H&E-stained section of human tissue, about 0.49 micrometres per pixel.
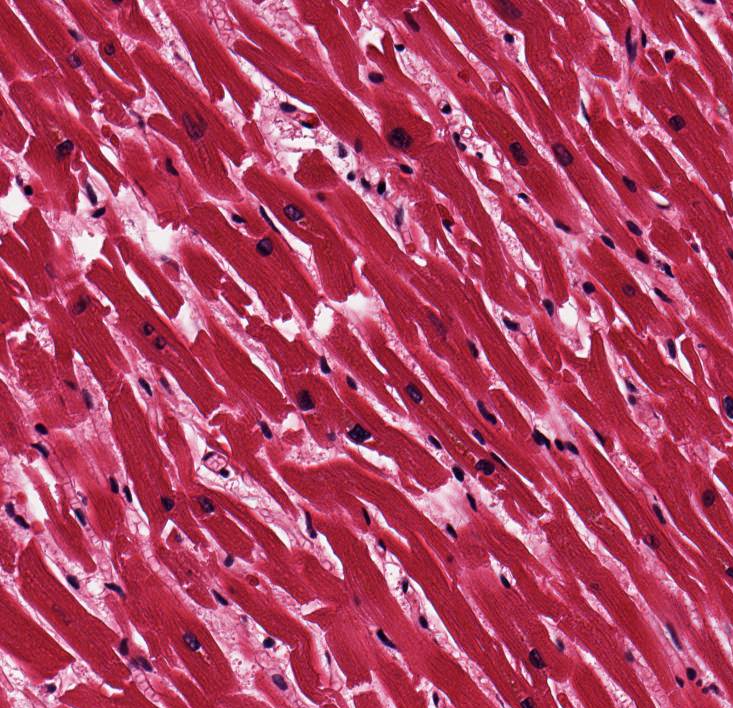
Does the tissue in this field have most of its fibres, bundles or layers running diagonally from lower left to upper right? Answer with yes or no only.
No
